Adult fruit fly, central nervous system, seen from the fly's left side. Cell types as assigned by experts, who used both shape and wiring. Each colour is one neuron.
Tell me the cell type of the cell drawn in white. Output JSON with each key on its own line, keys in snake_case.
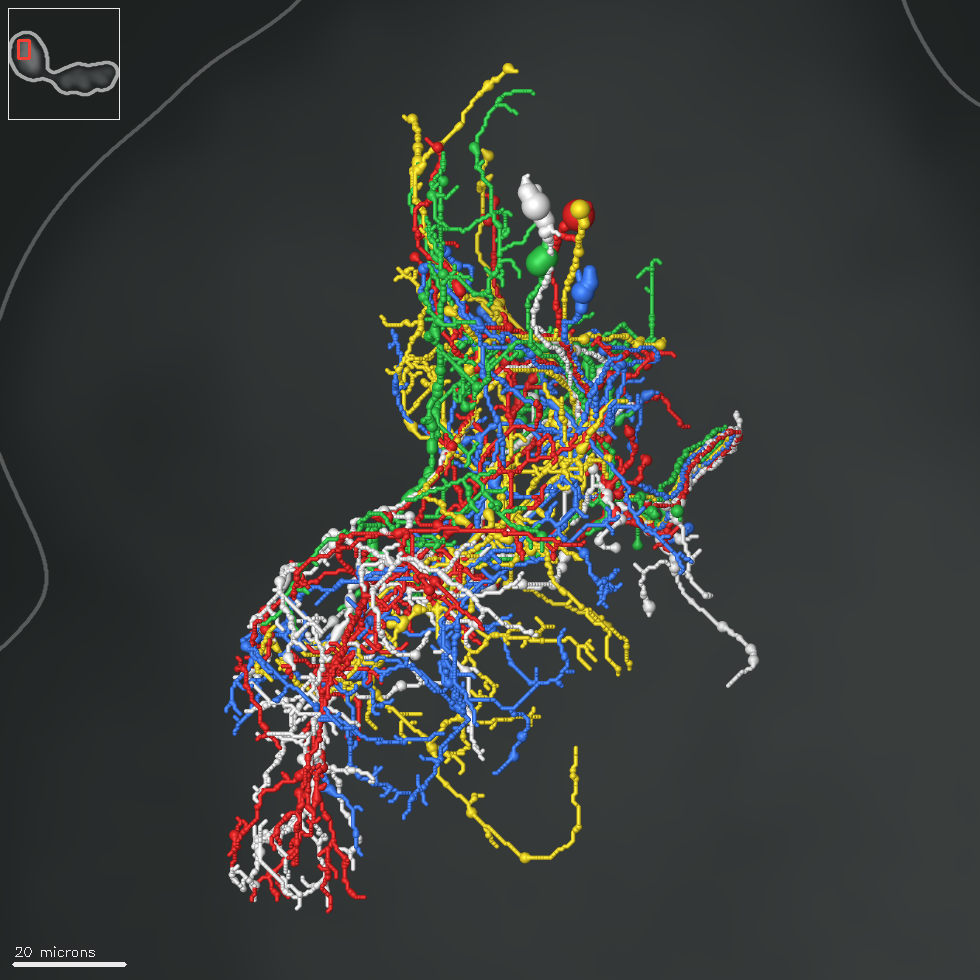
{
 "cell_type": "CB1911"
}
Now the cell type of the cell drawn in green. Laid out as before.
{
 "cell_type": "AVLP063"
}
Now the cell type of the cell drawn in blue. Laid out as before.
{
 "cell_type": "AVLP067"
}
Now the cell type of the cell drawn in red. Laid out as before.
{
 "cell_type": "AVLP060"
}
